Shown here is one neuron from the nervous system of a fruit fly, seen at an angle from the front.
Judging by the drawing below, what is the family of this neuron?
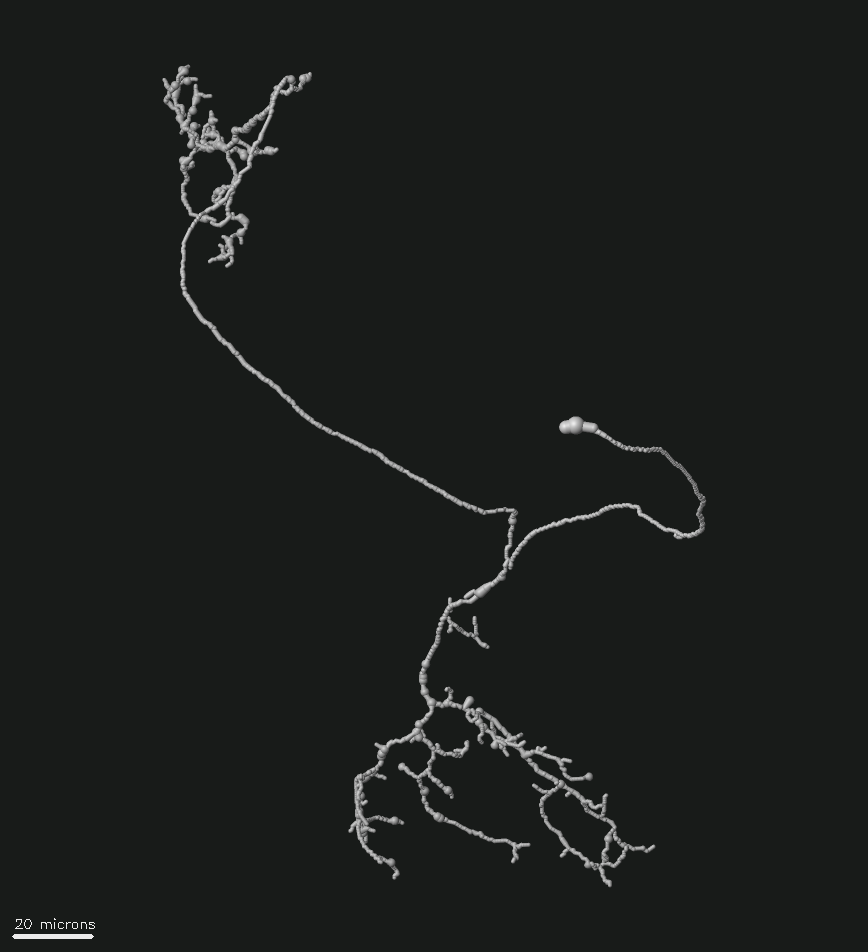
hemilineage CREa1_ventral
